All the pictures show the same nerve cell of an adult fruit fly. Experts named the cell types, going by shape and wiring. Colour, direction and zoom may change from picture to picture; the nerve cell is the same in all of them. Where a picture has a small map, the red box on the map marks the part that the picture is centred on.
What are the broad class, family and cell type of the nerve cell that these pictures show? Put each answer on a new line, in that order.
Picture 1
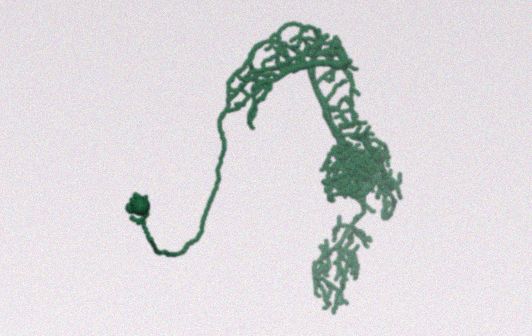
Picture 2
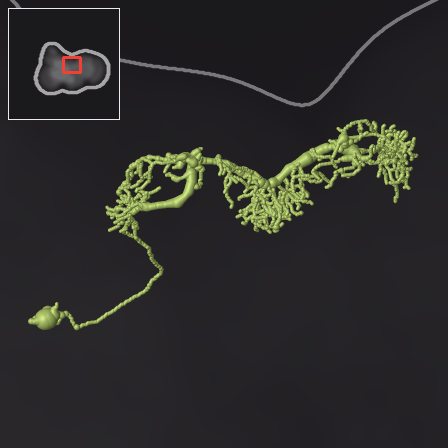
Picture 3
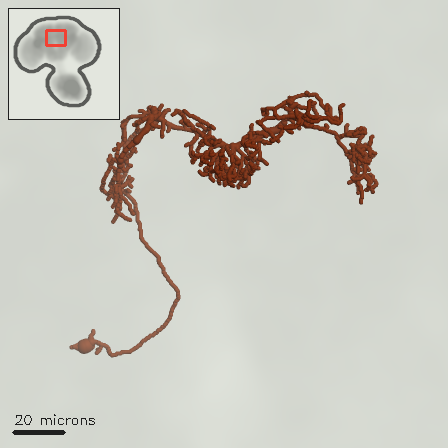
central-brain intrinsic neuron
hemilineage PBp1
Delta7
